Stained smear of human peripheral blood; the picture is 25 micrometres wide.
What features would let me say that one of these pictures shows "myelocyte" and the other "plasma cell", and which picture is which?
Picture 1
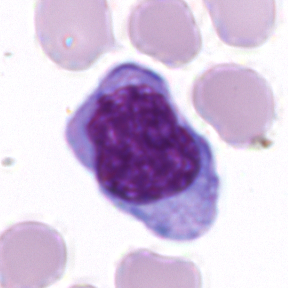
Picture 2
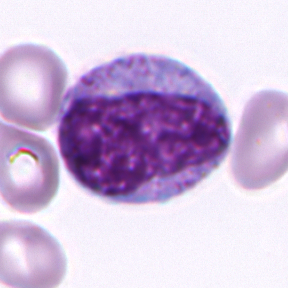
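The first picture shows a plasma cell, and the second a myelocyte. Begin with the outlines: the plasma cell's is irregular, with several fairly straight, angular edges, while the myelocyte's is smooth and oval, wider than it is tall. The plasma cell measures about 17 by 11 micrometres, and its nucleus, about 11 by 9 micrometres, fills about 60% of the cell's area.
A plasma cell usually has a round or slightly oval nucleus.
No distinct nucleolus is visible in that nucleus. In the myelocyte, the nucleus is about 15 by 9 micrometres, with dark purple, clumped chromatin and small paler gaps between the clumps. Then the cytoplasm: the plasma cell's shows no distinct coloured granules, while the myelocyte's is pale lavender-blue and holds fine purplish-pink granules, with no vacuoles.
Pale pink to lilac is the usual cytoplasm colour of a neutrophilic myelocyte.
Finally, the surroundings: red cells lie around the plasma cell without overlapping it, and sit close beside the myelocyte on both its left and right sides.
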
